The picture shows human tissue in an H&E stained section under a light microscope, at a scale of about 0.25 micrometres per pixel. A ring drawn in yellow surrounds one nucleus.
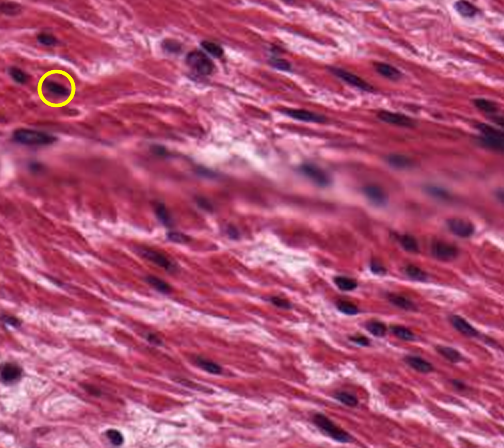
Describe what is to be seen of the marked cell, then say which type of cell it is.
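The nucleus is dark purple, evenly stained throughout, and about the same size as the nearby nuclei. The cytoplasm around the nucleus is deep pink and finely streaked along its length, with no sharp border against the neighbouring cells. The cell lies in a tightly packed band of parallel, elongated cells, with another similar oval nucleus close beside it. It is a smooth muscle cell.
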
